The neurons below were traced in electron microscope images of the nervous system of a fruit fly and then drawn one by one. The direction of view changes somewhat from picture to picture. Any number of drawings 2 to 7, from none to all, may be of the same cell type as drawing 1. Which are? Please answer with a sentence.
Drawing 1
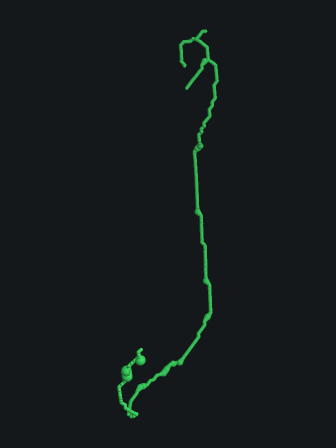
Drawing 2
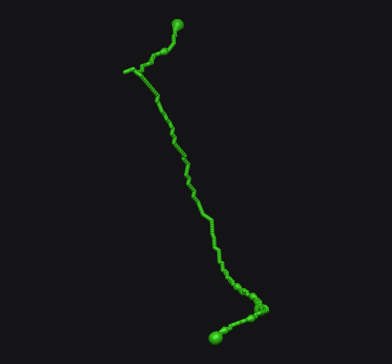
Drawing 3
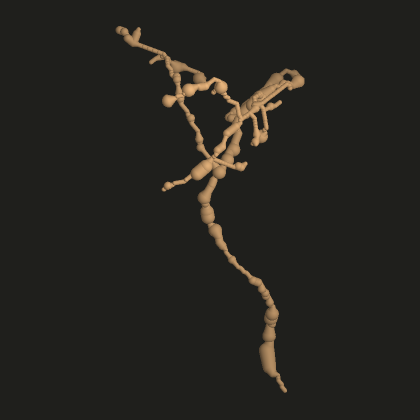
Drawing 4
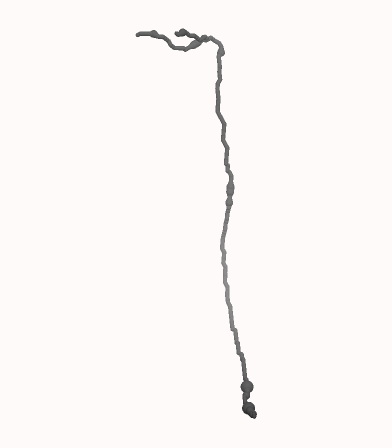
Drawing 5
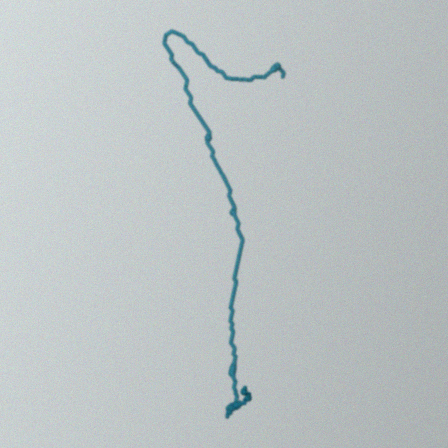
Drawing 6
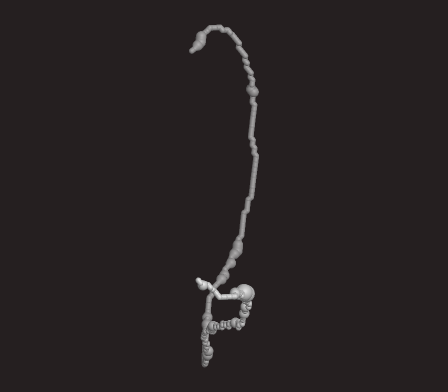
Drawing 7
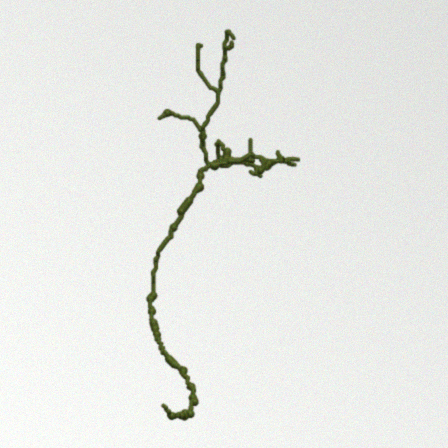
Drawing 2, drawing 4, drawing 5 and drawing 6 are of the same cell type.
